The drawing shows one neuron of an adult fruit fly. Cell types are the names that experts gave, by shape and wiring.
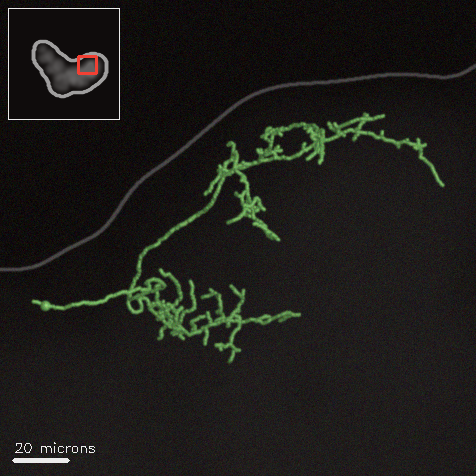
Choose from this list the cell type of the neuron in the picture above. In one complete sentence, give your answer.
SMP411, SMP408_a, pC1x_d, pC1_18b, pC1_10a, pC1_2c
It is SMP411 that is the cell type of the neuron.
